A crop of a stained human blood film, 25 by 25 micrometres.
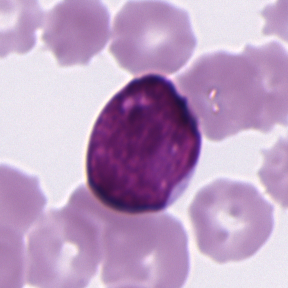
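Myeloblast at the centre: the nucleated cell. Nothing seems to project from its surface, as far as I can see. The nucleus, too, appears to have no indentation and no lobes. Around it the cytoplasm is only a thin rim, and it looks widest on the right side. I can't make out any granules in that cytoplasm.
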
